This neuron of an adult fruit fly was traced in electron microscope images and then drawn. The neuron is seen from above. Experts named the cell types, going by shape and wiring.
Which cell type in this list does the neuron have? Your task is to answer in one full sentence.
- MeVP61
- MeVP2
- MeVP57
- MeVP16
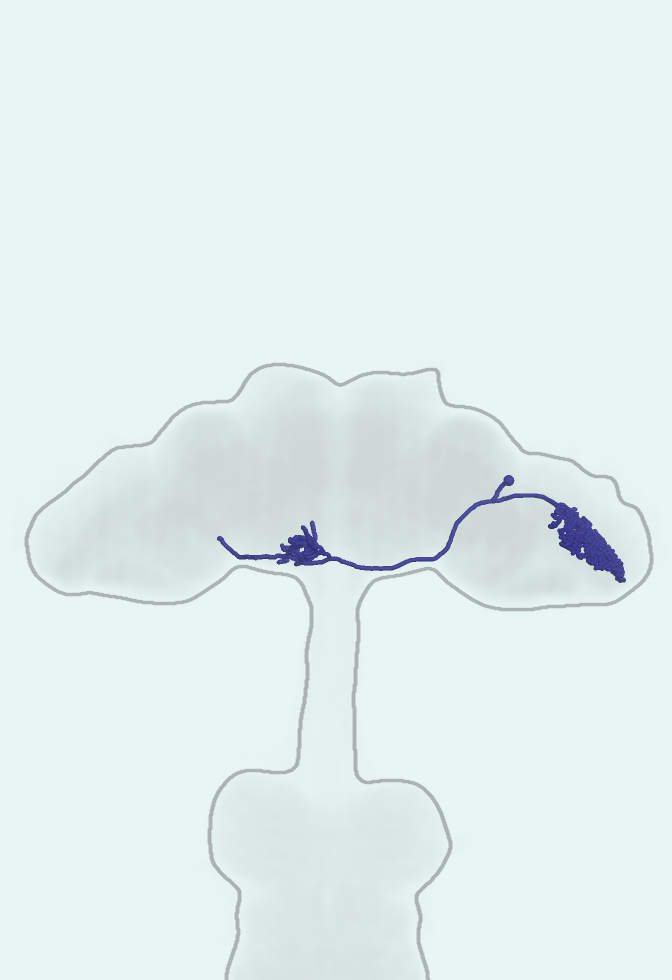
As a matter of cell type, the neuron is MeVP57.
